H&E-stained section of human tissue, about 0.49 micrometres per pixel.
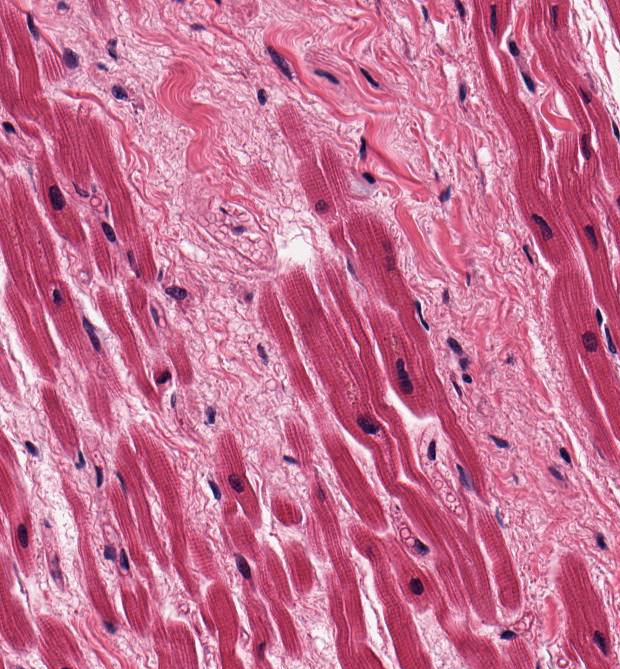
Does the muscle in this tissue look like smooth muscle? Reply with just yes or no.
No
